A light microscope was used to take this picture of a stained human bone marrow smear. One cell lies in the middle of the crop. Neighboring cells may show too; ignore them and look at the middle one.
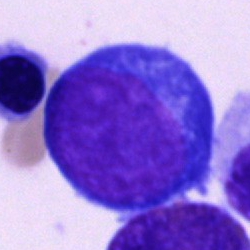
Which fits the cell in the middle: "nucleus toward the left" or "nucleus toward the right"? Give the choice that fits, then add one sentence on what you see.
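Nucleus toward the left. The nucleus sits off-centre, toward the left side of the cell.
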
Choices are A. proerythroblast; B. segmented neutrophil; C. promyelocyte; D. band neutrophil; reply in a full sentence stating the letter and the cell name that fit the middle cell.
The middle of the crop contains a proerythroblast, so option A is right.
